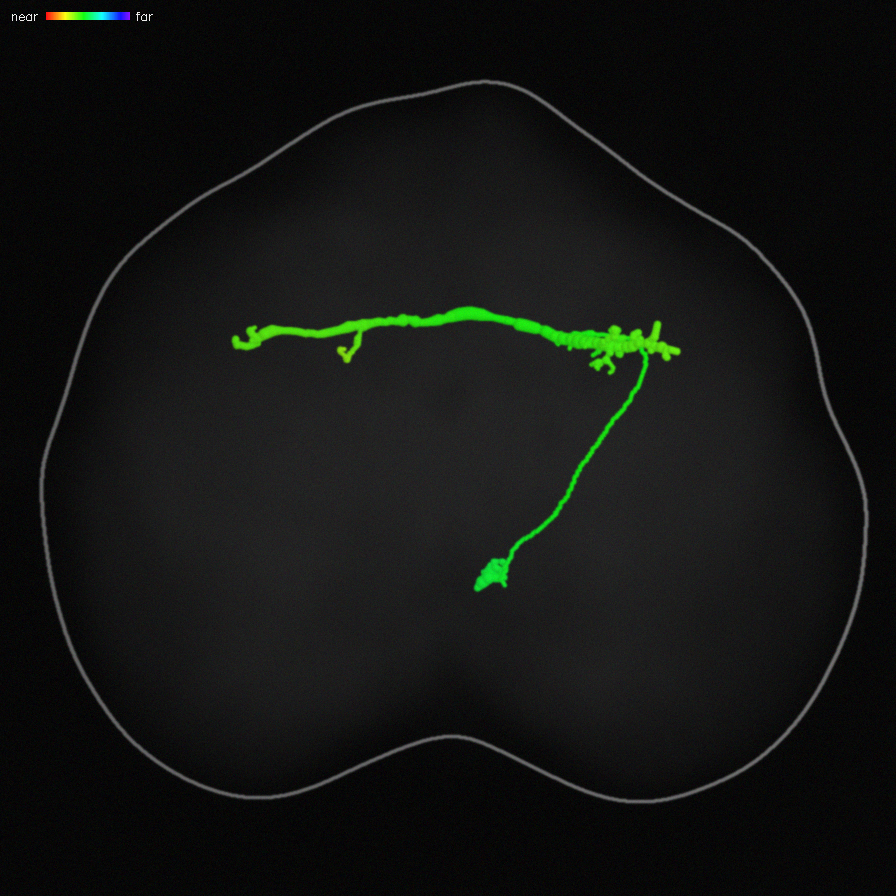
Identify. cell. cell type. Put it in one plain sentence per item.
The cell type is IN06A022.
